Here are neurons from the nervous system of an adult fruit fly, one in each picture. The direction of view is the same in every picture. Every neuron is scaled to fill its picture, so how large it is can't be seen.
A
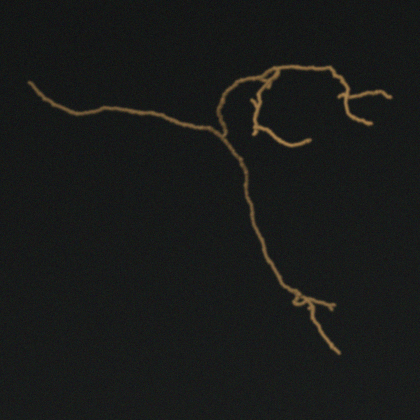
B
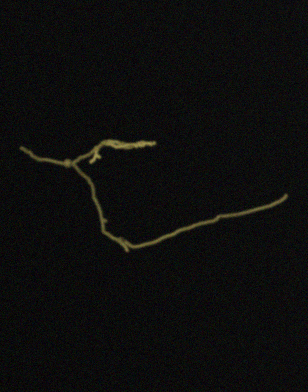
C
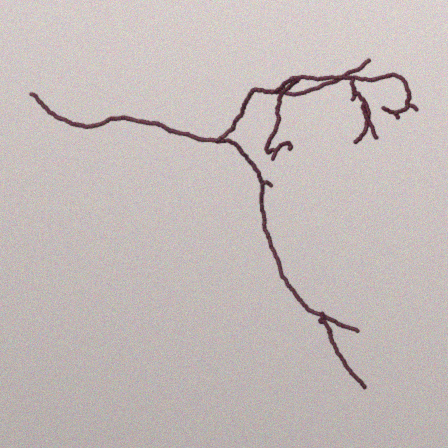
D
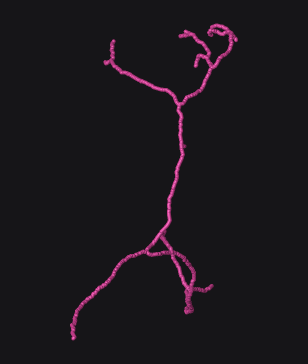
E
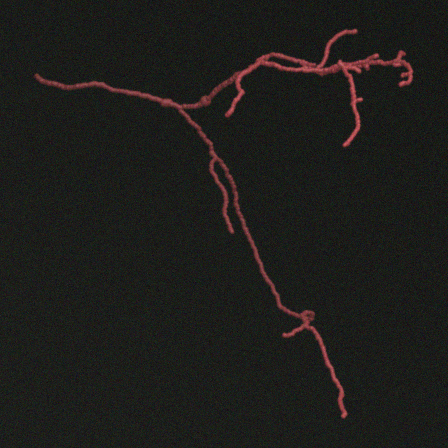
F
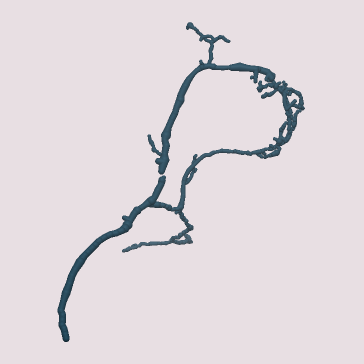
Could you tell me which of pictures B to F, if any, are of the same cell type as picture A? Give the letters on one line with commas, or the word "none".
B, C, D, E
